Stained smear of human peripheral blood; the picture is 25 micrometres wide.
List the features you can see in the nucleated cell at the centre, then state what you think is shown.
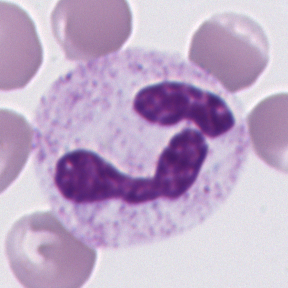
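Going feature by feature, the outline of the cell is round and smooth. Next, the nucleus is a long curved band bent into a hook, narrowed at points along its length. Its chromatin is dark purple and coarsely clumped. Last, the cytoplasm is abundant and pale pinkish-lilac. The cell is a segmented neutrophil.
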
